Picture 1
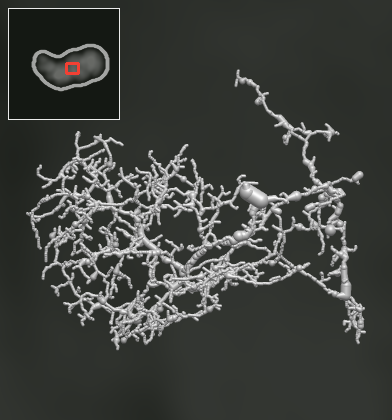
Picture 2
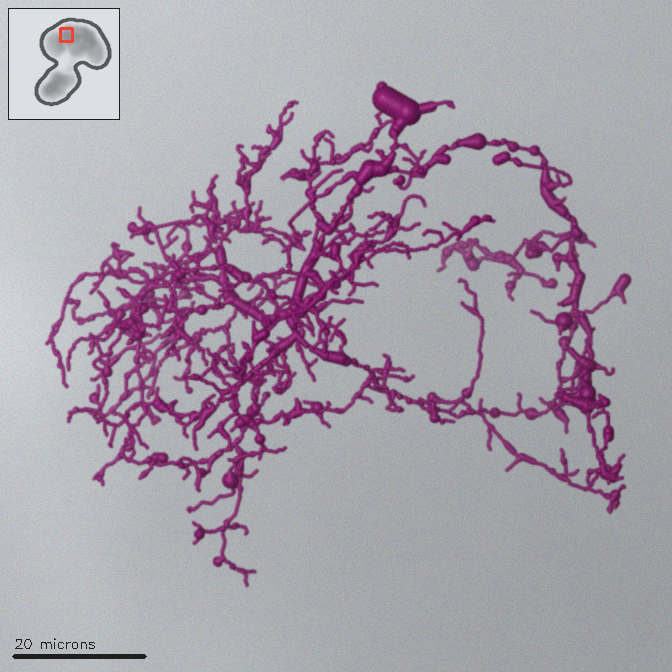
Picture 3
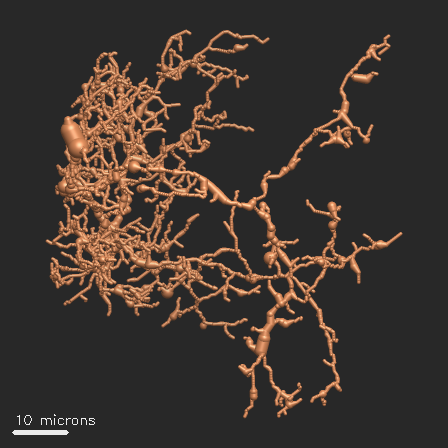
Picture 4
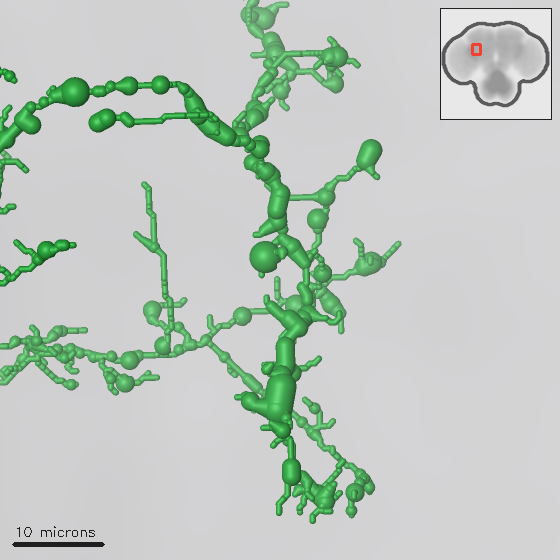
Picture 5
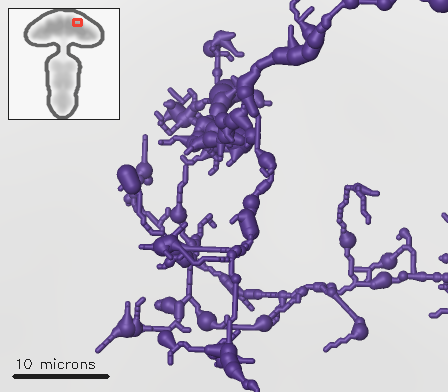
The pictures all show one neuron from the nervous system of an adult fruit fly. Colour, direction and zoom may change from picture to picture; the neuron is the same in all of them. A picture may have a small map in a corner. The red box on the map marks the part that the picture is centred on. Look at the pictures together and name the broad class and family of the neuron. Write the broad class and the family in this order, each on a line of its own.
central-brain intrinsic neuron
hemilineage VLPa1_lateral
